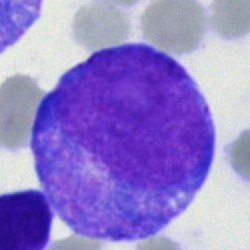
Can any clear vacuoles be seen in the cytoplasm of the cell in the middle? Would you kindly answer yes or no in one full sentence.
Yes, at least one clear vacuole is present within the cytoplasm of the cell.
